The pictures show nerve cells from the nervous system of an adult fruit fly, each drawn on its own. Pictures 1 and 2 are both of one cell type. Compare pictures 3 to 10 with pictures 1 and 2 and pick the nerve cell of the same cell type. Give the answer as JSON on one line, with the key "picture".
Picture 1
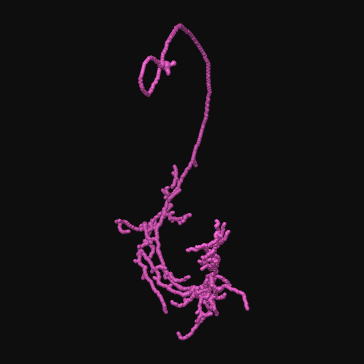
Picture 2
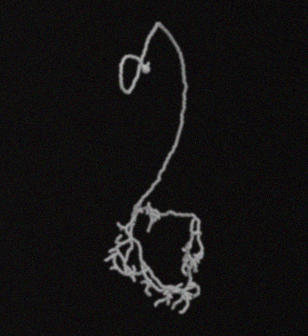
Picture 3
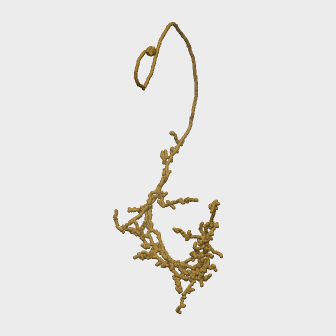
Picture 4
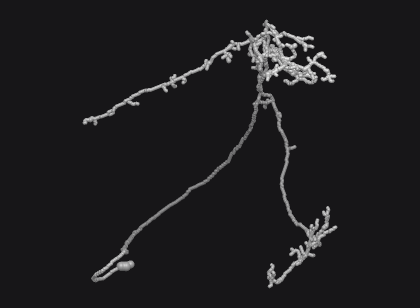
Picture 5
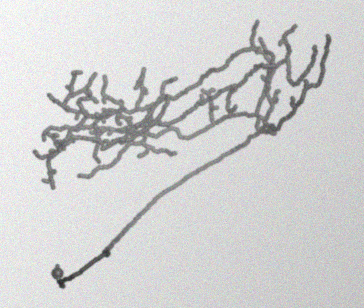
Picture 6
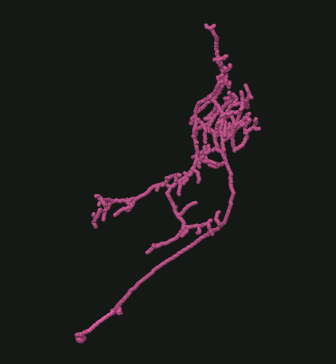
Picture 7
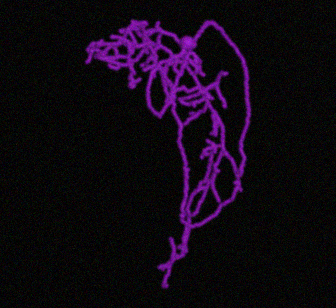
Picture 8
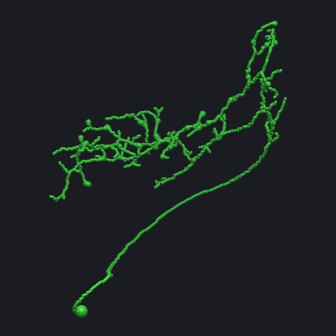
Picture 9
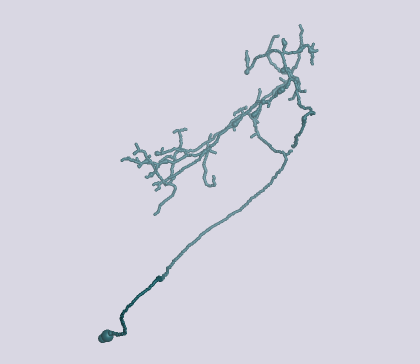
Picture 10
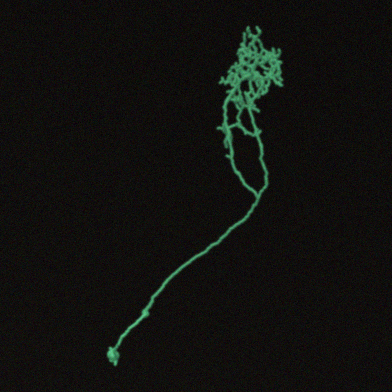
{"picture": 3}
